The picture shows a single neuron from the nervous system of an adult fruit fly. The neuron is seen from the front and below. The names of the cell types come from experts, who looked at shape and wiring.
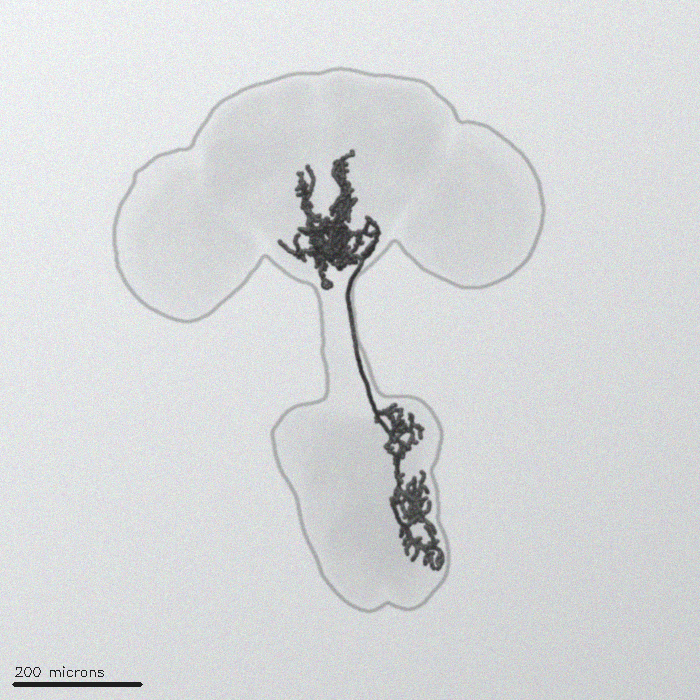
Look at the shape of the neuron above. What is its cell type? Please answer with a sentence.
The cell type is DNge063.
